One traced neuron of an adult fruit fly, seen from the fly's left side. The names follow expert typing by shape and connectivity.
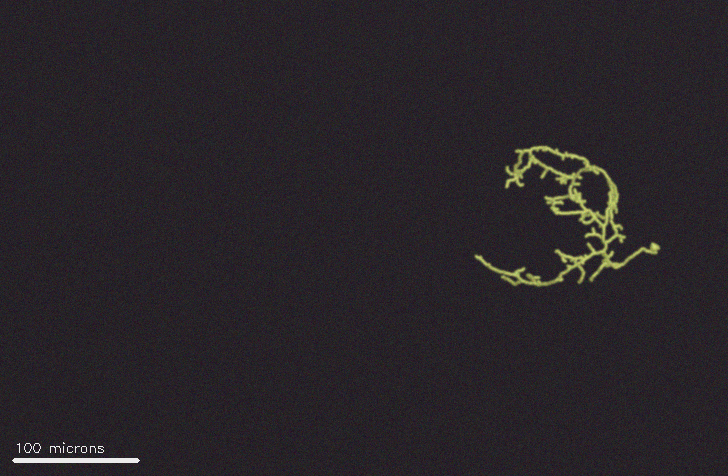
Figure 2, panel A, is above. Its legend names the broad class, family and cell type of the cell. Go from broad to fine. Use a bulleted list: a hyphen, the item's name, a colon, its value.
- broad class: nerve-cord intrinsic neuron
- family: hemilineage 13A
- cell type: IN13A029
